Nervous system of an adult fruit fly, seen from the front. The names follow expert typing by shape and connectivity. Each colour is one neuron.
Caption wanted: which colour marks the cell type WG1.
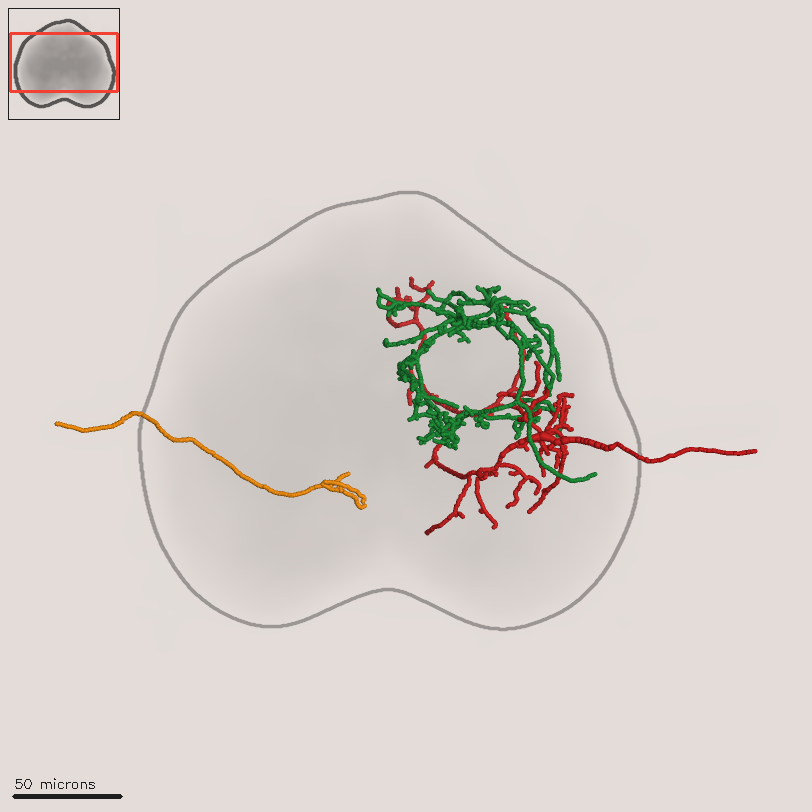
orange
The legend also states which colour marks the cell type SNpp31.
red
